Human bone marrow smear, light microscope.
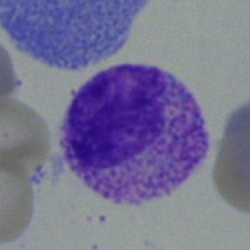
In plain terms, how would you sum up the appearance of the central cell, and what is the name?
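Off-centre, toward the upper left of the cell, lies the nucleus, its chromatin stained dark purple. The cytoplasm forms a broad crescent along the lower right side and is filled with many reddish-purple granules. Cell type: myelocyte.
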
